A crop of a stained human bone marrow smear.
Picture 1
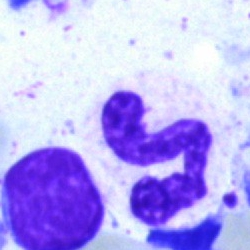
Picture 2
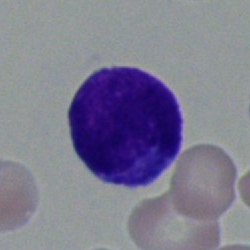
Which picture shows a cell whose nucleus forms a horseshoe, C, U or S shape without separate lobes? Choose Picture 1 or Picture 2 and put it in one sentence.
It is in picture 1 that the nucleus forms a horseshoe, C, U or S shape without lobes.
